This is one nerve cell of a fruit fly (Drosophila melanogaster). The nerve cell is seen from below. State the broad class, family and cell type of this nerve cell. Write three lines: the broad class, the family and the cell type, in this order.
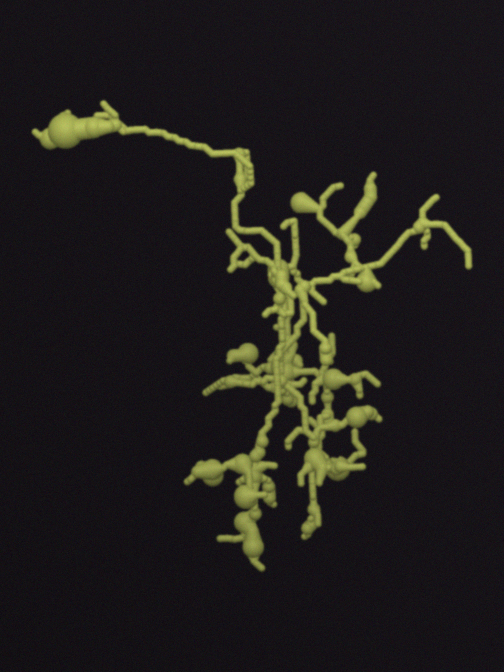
optic-lobe intrinsic neuron
Dm
Dm10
